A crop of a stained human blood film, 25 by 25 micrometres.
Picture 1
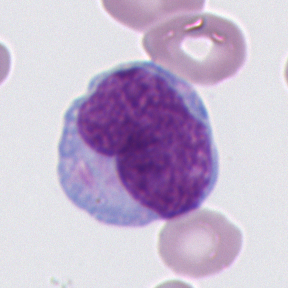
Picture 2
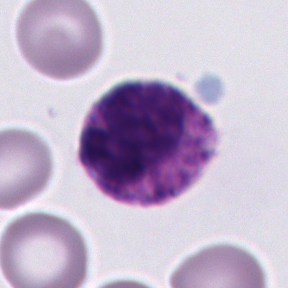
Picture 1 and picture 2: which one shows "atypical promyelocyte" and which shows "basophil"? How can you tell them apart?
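Looking at these two, I'd put the atypical promyelocyte in picture 1 and the basophil in picture 2. Granules separate them most: picture 2 has coarse dark purple granules across the whole cell, nucleus included, while the pale grey-blue cytoplasm of picture 1 holds no coarse granules.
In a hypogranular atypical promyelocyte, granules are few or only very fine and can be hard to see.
Because the granules in picture 2 lie over the nucleus, its edges are hard to trace.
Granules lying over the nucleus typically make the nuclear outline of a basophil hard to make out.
Sizes are close: about 14 micrometres across in picture 1, about 12 micrometres in picture 2.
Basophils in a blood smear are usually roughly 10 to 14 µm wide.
In picture 1 the nucleus fills about 60% of the cell's area and the outline is roughly round with a slightly uneven edge; in picture 2 the cytoplasm at the lower right has a pinkish-lilac tint. Neither shows vacuoles.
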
